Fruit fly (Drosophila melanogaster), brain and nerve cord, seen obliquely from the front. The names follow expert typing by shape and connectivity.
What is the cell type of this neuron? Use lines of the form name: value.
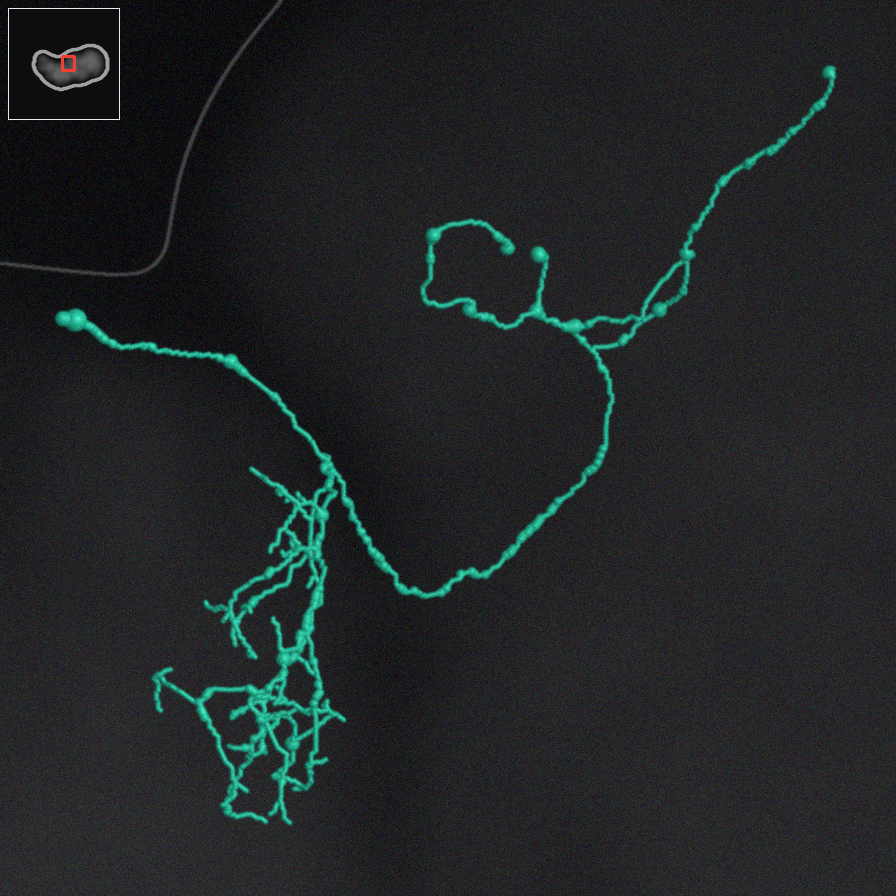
cell type: LoVP8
